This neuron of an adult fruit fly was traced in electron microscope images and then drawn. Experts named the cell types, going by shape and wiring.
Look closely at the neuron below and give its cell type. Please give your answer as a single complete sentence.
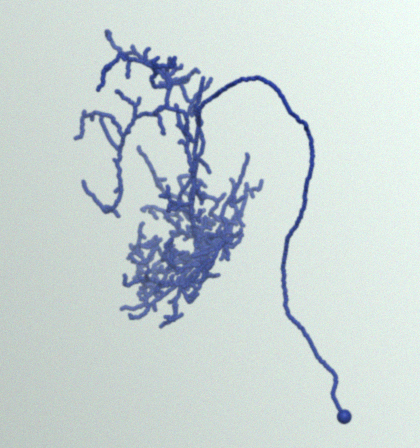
Within the cell type IN12B036 sits this neuron.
